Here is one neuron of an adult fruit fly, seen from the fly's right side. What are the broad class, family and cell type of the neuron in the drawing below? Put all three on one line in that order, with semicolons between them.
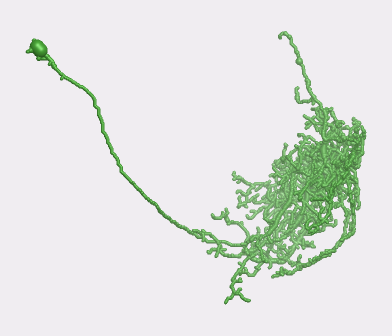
central-brain intrinsic neuron; hemilineage VLPp1; AVLP546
